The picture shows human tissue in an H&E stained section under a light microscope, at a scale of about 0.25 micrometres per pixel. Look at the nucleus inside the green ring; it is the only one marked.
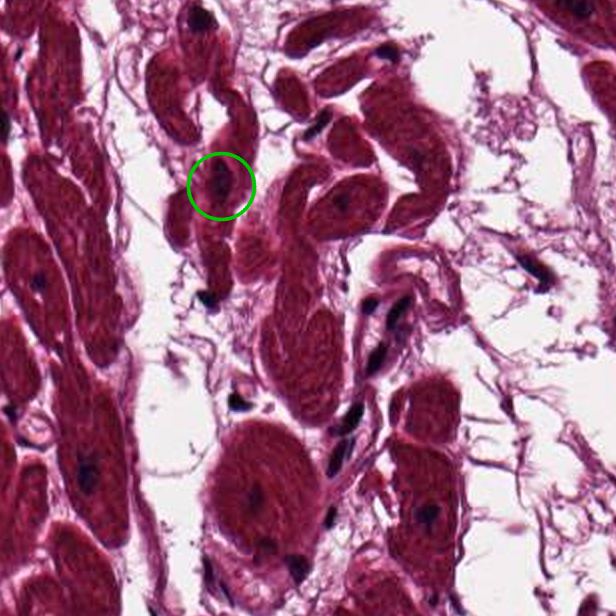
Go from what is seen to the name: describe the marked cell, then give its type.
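The nucleus is dark, oval to slightly elongated, and sits in the middle of the cell. The cytoplasm is deep pink-red, fills the cell all around the nucleus, and has a faintly streaked texture. It lies among many cut fibres in loose groups, separated by pale open spaces crossed by thin wispy strands. It is a cardiomyocyte.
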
